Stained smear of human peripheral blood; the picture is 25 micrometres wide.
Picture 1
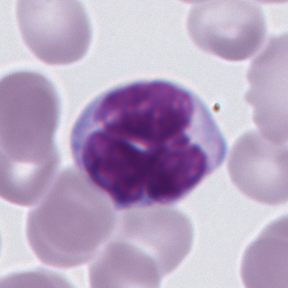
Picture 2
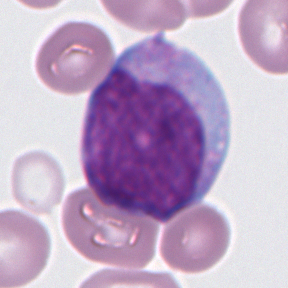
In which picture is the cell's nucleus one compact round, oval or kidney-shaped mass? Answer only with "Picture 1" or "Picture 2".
Picture 2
